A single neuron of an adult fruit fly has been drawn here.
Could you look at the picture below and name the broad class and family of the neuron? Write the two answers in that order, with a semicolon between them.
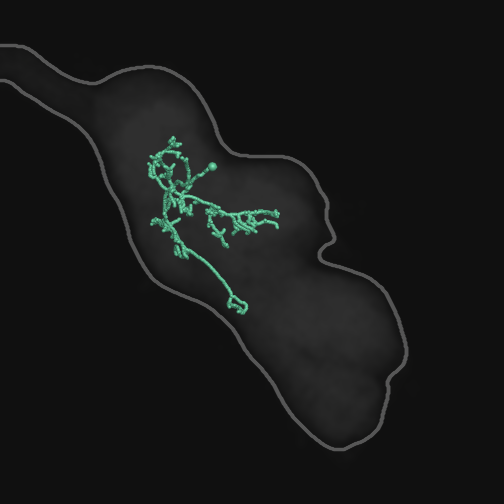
nerve-cord intrinsic neuron; hemilineage 12A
